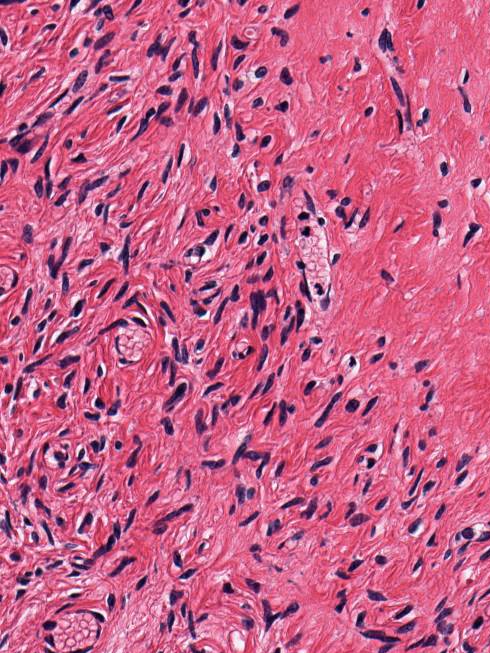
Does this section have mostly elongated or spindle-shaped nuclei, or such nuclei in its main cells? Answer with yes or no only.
Yes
